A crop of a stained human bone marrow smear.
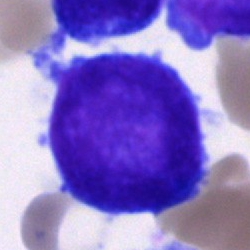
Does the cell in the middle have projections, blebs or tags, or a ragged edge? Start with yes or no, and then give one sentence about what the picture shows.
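Yes. Small bleb-like projections stud the cell border.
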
